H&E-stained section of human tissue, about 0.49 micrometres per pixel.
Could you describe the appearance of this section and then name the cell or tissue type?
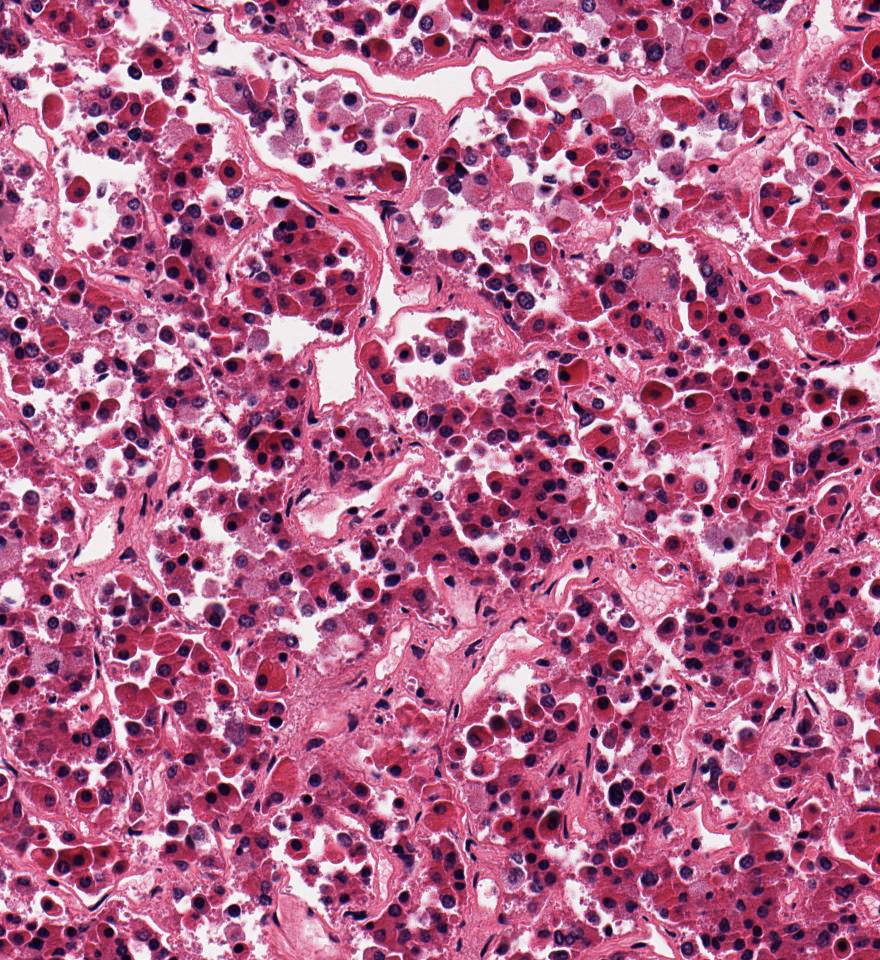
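Cells sit in nests and cords throughout, parted by thin connective tissue strands. Many have abundant, intensely deep red cytoplasm. The strands are wavy and pink, with a few elongated spindle-shaped nuclei. I see no gland lumens lined by organised epithelium. This is pituitary.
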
